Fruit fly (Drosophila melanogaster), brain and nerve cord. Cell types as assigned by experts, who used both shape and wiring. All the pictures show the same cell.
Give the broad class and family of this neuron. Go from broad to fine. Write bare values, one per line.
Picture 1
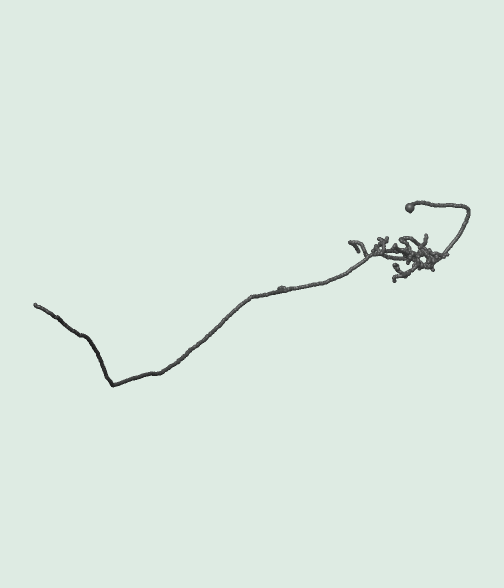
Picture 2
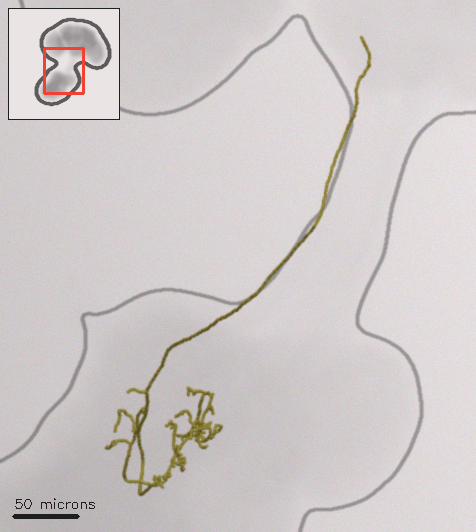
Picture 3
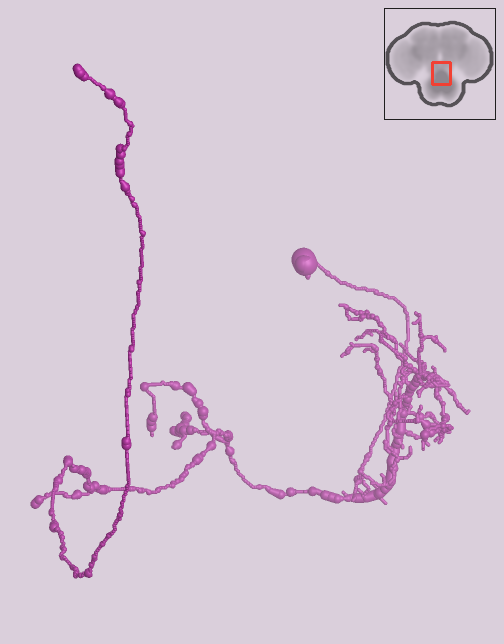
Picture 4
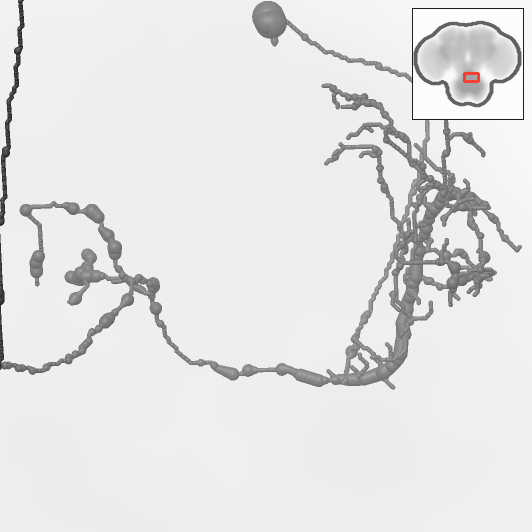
ascending neuron
hemilineage 19B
